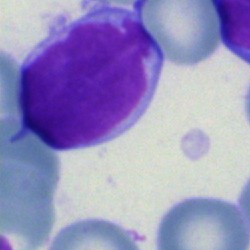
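Lymphocyte, centre. Cytoplasm a narrow pale blue rim around the nucleus. Chromatin fairly even deep purple, no coarse clumps. Small pointed tag projecting from lower left edge. Small pale ragged blebs along top edge.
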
